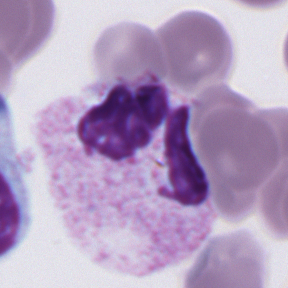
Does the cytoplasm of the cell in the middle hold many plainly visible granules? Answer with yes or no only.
Yes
